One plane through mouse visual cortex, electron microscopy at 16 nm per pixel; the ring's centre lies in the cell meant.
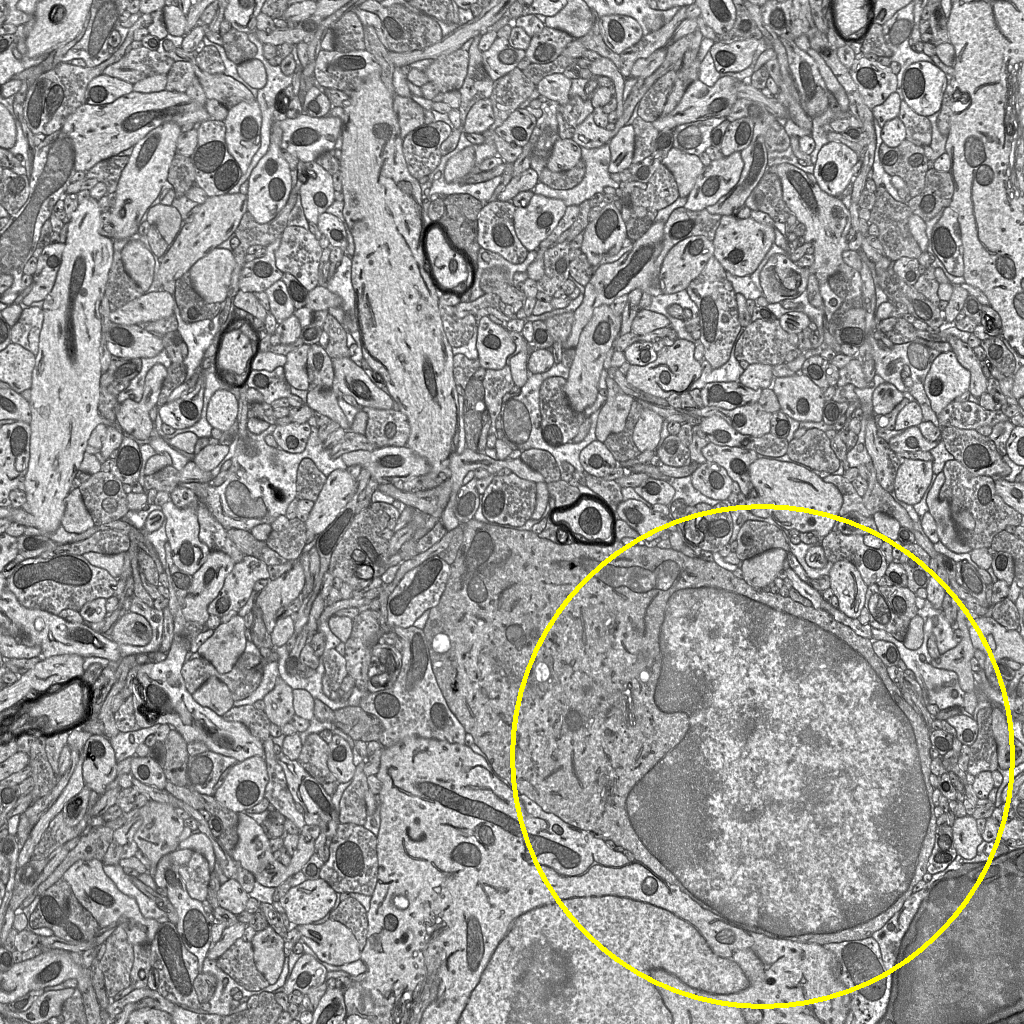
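Oligodendrocyte, the ringed cell. First, its nucleus is large, rounded-oval and whole within the ring. Next, the nuclear outline has one deep notch on its upper left side. Last, two other nuclei lie close below the body, one lower left and a darker one lower right.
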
